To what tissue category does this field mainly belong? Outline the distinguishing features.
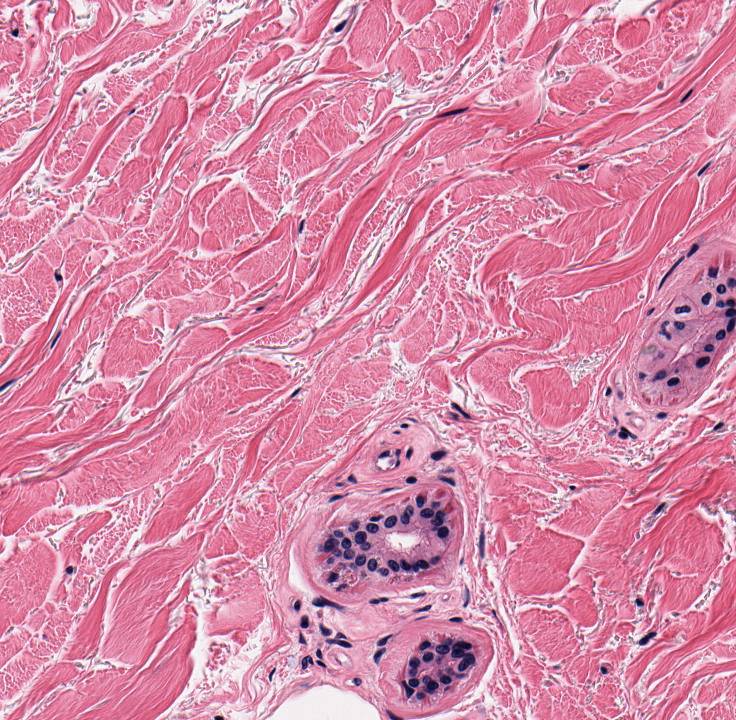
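The field mainly shows dermis. Its fibre bundles are parted by narrow clear clefts. Nuclei among the bundles are sparse, small, dark and spindle-shaped.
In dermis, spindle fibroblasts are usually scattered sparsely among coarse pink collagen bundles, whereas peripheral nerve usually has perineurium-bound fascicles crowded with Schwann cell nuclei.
Those sparse spindle nuclei fit dermis rather than nerve. A small cluster of rounded epithelial tubules lies in the lower centre; the middle one has a small central lumen ringed by dark round nuclei.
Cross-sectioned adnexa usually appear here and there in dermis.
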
